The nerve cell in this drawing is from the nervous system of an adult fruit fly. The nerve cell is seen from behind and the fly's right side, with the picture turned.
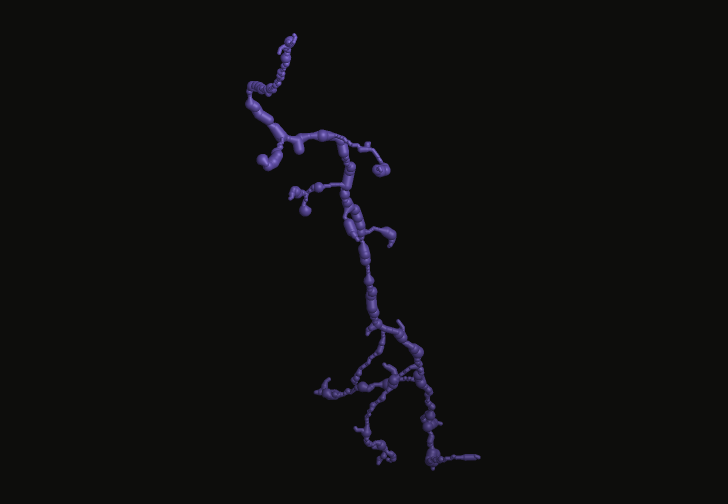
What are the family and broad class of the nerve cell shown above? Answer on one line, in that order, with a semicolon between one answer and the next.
class mechanosensory proprioceptive; sensory neuron entering the nerve cord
